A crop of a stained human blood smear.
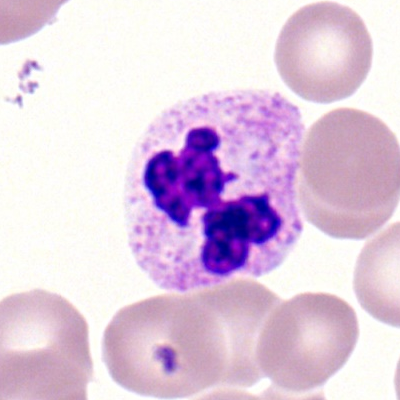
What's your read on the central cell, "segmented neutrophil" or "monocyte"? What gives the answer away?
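I'd say segmented neutrophil, not monocyte. The nucleus here is divided into lobes joined by narrow connections.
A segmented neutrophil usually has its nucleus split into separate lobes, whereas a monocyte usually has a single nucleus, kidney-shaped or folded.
The abundant cytoplasm is pale pink.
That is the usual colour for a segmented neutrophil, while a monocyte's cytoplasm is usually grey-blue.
I also see fine pinkish-lilac granules scattered through the cytoplasm, and dark purple, coarsely clumped chromatin.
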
